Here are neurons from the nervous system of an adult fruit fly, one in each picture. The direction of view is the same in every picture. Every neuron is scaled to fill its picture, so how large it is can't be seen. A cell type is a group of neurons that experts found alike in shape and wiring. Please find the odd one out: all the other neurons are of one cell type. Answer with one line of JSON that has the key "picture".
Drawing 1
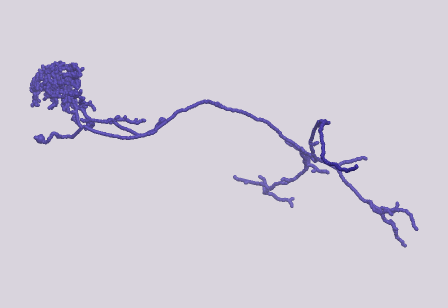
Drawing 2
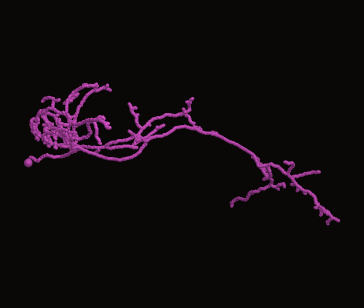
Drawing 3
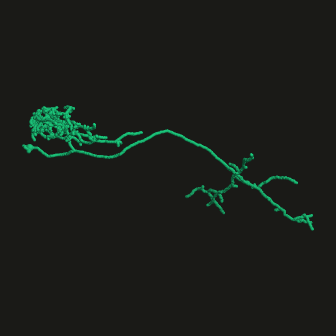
{"picture": 2}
